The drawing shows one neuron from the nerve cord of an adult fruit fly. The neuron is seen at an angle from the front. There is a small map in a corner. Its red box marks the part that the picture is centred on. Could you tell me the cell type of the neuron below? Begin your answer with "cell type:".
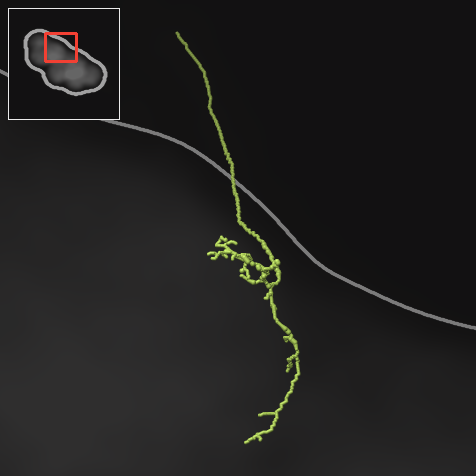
cell type: SNta03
